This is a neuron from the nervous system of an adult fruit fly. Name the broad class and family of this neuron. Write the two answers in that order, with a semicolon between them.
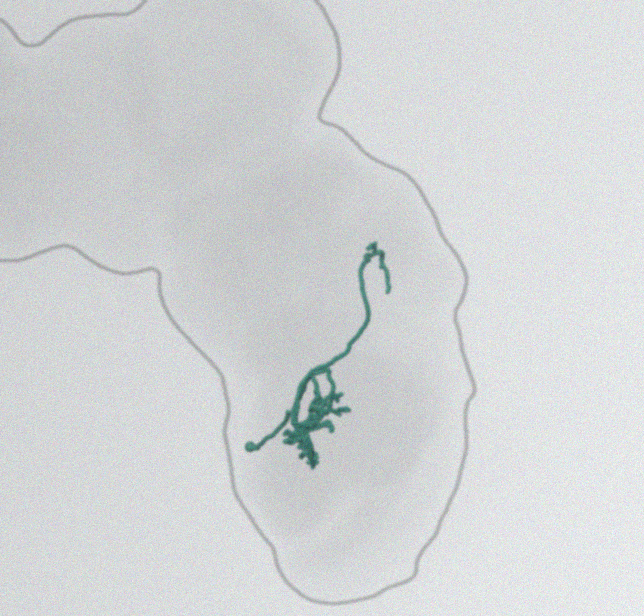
central-brain intrinsic neuron; hemilineage SMPpv2_dorsal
